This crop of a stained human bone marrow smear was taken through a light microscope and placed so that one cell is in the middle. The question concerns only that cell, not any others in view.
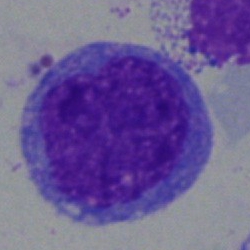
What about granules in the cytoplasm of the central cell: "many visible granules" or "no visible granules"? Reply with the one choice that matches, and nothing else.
No visible granules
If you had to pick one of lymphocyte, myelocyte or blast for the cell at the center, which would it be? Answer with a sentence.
The cell marked by its central position in the crop is a blast.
